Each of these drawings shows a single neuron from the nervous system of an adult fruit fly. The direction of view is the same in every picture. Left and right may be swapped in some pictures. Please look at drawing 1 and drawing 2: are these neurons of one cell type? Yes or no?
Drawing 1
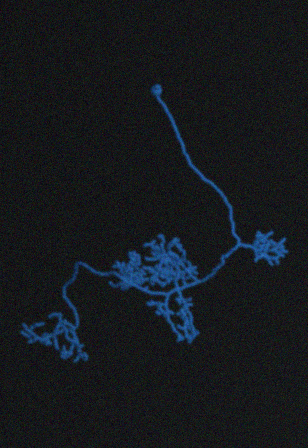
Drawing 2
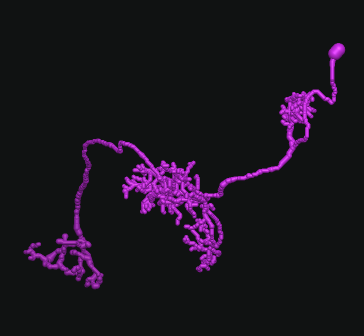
yes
